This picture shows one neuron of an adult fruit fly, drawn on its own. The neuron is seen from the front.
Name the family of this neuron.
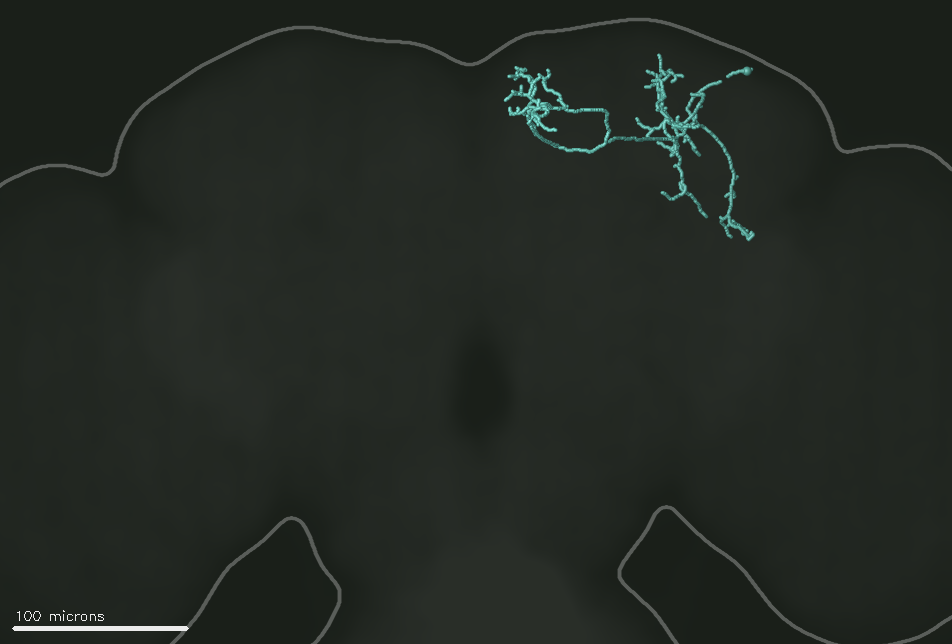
hemilineage VLPd&p1_posterior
